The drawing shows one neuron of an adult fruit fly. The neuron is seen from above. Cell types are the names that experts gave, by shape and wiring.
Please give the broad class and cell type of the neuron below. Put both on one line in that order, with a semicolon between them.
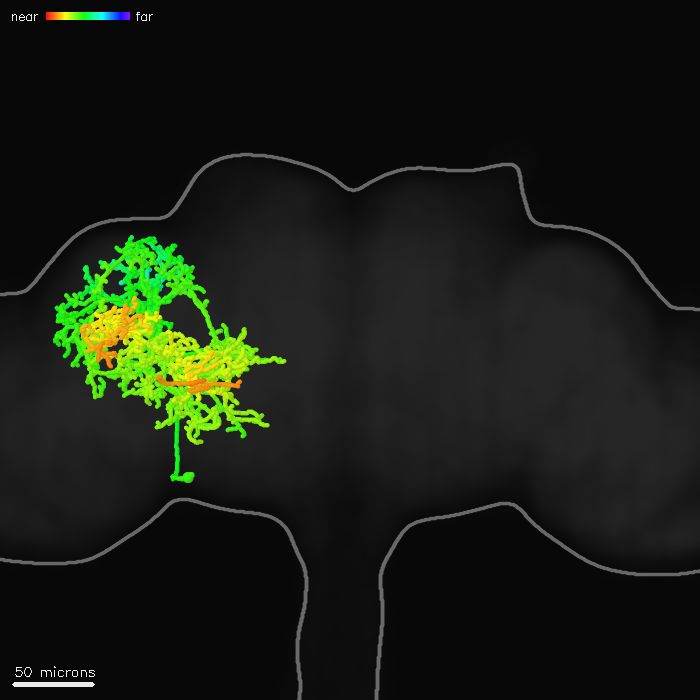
central-brain intrinsic neuron; CL256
